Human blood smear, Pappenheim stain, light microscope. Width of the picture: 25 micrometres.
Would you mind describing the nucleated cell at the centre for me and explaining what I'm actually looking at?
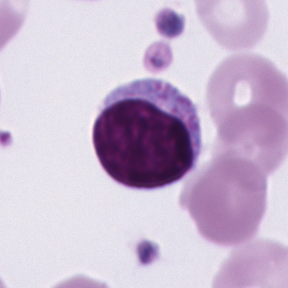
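The nucleus is roughly round, its edge smooth and unlobed. It sits off-centre toward the lower left of the cell. Chromatin is dense, dark purple and coarsely clumped. Cytoplasm is pale lilac-grey. Large granular lymphocyte.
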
